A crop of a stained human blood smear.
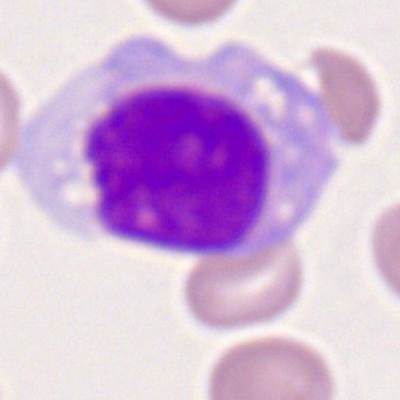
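Monocyte, the central cell in this stained blood smear. Its nucleus sits toward the lower edge, so the band of cytoplasm above it is wider. I notice several small paler spots scattered through the deep purple chromatin. The cytoplasm is pale grey-blue and holds several small clear vacuoles.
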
